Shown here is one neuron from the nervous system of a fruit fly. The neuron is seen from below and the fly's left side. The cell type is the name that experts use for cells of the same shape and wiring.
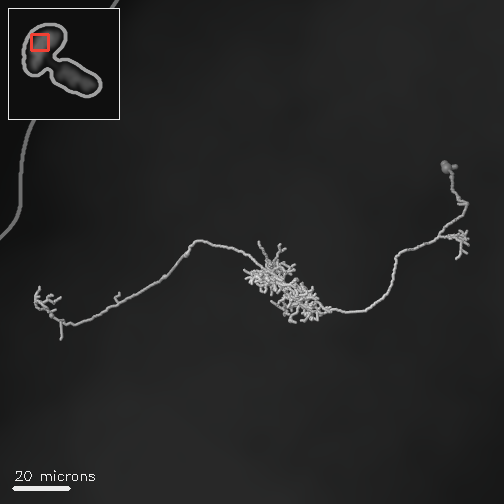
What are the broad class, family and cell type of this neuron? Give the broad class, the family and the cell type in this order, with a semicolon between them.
central-brain intrinsic neuron; class CX; PFR_a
